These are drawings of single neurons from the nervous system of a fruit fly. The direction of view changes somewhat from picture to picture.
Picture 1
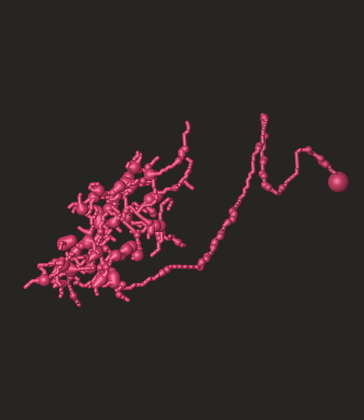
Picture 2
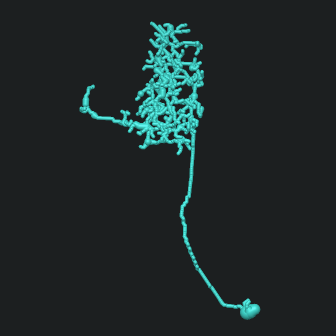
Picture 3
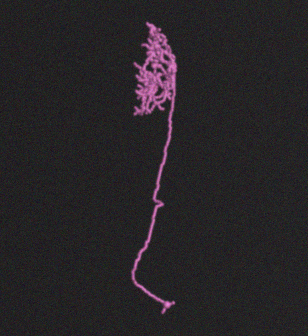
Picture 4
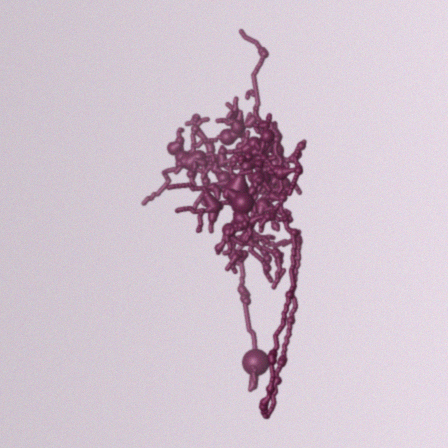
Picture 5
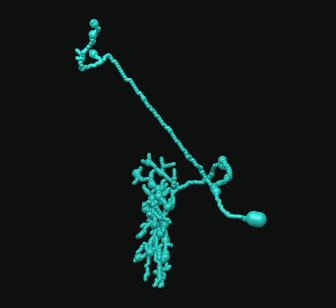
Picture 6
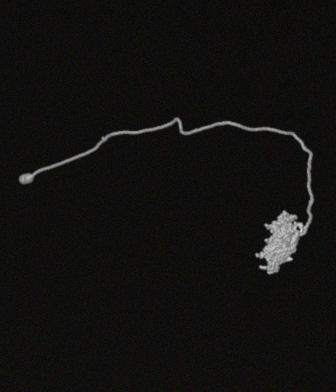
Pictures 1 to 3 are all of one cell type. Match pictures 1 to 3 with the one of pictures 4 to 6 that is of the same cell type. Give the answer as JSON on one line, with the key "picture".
{"picture": 4}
